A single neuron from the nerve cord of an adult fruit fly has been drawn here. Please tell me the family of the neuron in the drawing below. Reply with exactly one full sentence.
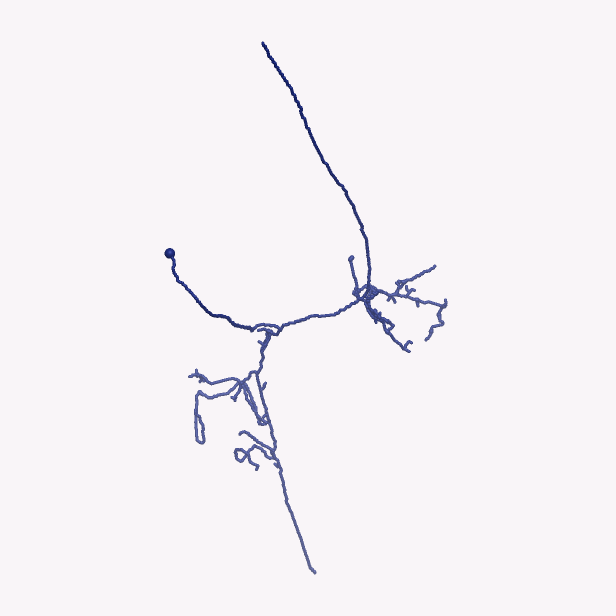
It is family hemilineage 07B that this neuron belongs to.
